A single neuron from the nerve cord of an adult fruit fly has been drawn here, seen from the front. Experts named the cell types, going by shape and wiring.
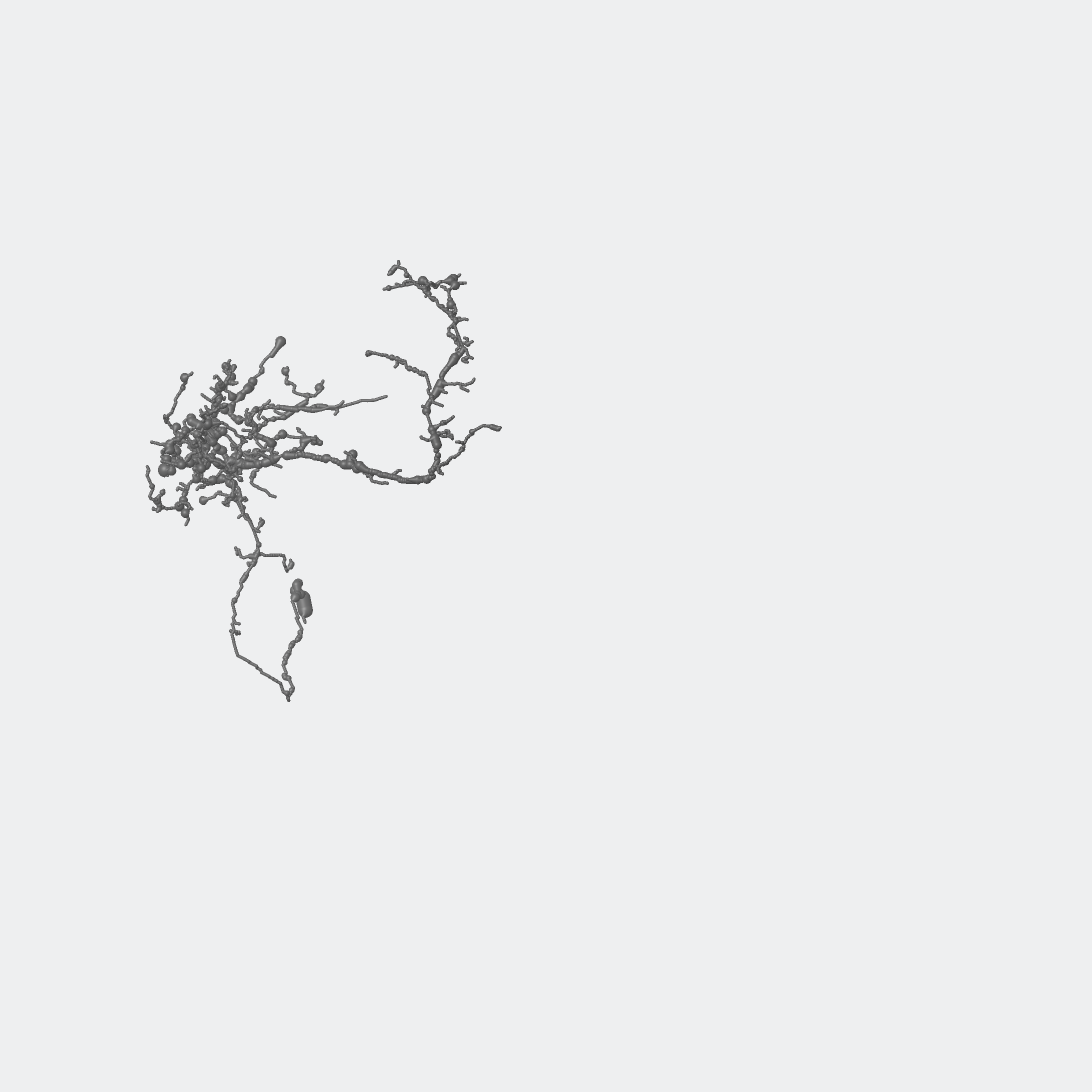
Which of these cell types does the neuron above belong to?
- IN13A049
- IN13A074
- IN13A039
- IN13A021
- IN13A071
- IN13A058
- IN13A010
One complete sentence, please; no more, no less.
Of the cell type IN13A074 is this neuron.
